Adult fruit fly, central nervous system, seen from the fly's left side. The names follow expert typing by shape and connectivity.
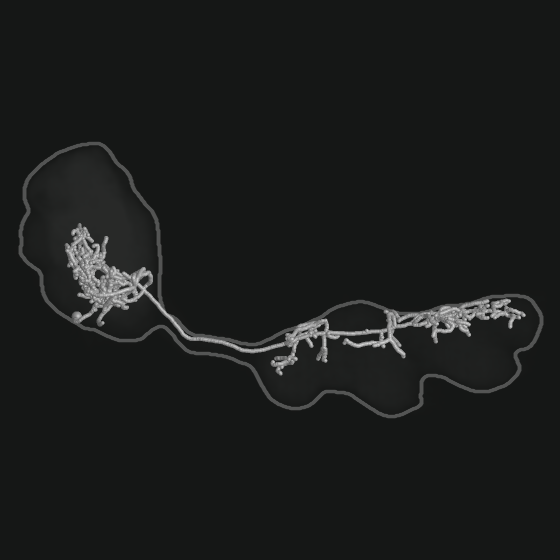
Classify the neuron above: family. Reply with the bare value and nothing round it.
hemilineage MX3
